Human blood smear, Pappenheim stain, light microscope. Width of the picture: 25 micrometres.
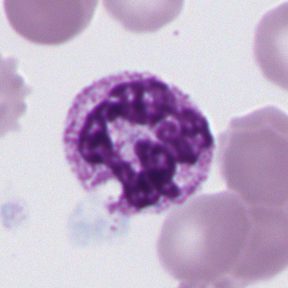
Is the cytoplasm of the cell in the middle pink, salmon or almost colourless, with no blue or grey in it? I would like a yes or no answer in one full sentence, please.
Yes, no blue or grey can be seen in the cytoplasm, which is pink, salmon or almost clear.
